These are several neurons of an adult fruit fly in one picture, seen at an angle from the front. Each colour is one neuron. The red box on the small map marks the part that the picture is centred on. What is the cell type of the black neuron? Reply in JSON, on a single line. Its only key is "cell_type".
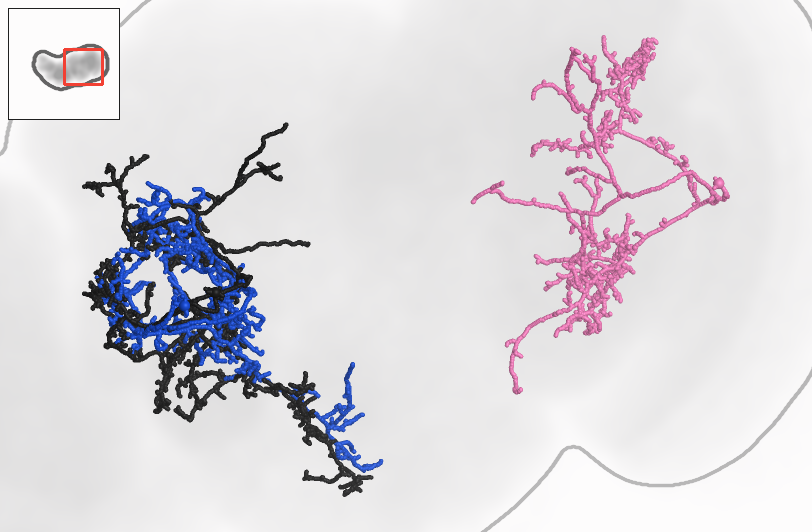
{"cell_type": "AVLP299_c"}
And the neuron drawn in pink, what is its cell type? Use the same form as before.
{"cell_type": "PVLP208m"}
